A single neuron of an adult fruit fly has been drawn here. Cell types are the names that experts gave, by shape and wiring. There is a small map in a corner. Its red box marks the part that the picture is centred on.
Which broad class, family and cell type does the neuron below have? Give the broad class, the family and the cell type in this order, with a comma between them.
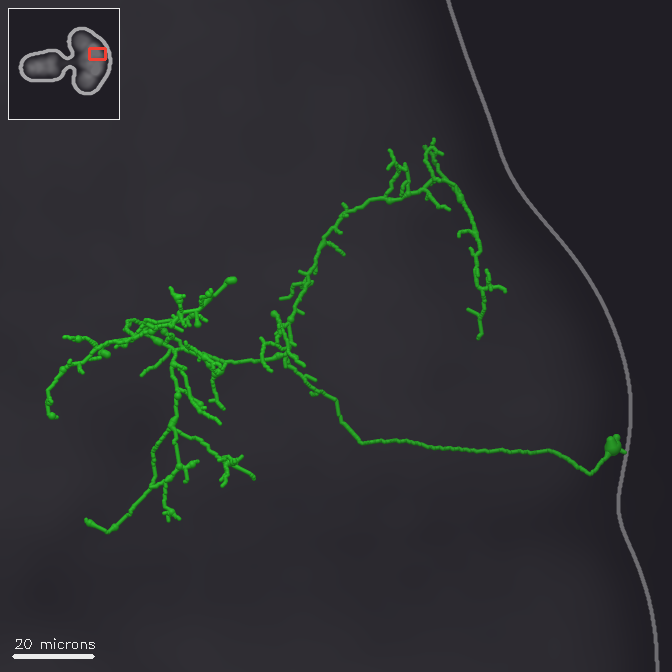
central-brain intrinsic neuron, hemilineage SMPad2, CL040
